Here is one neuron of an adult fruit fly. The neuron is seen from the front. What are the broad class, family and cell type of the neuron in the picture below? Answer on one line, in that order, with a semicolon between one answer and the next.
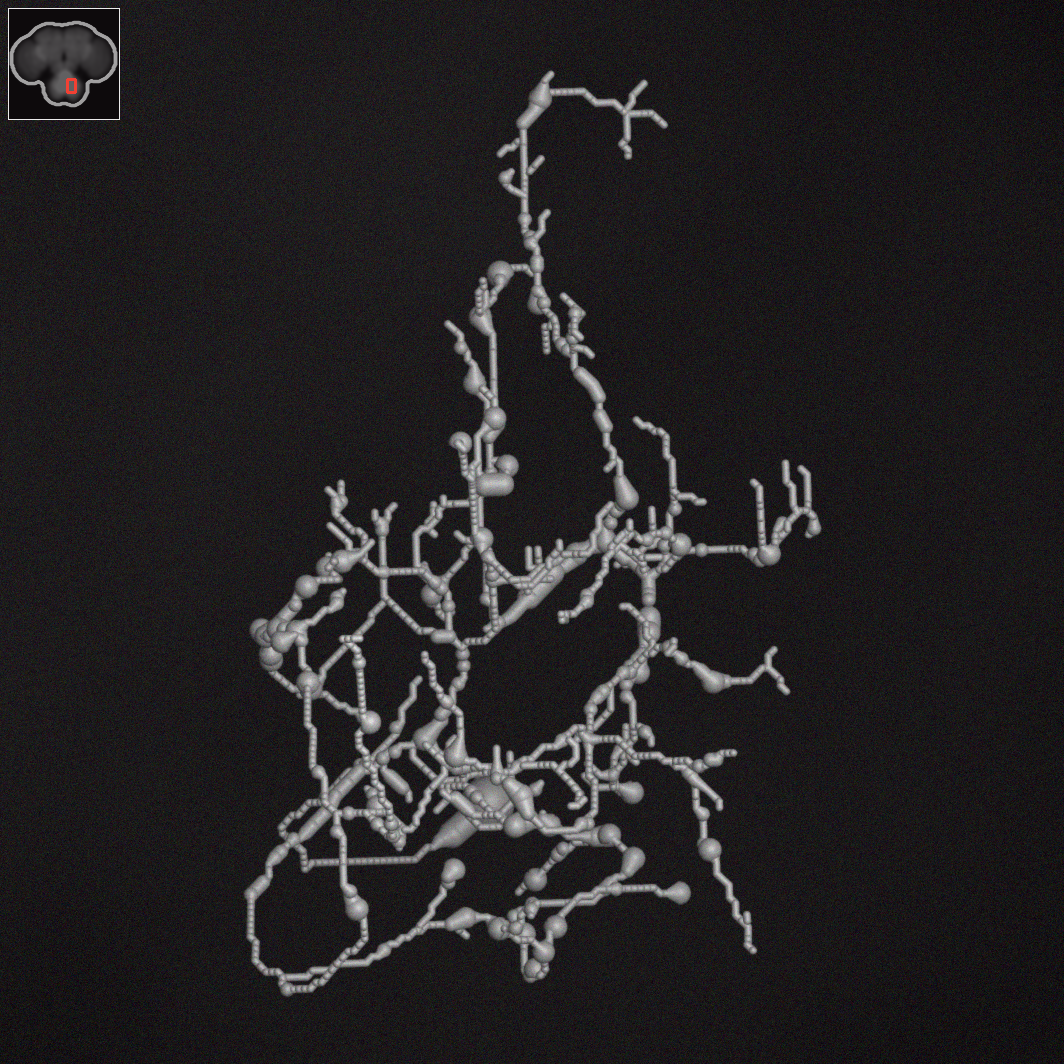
nerve-cord intrinsic neuron; hemilineage 01B; IN01B026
